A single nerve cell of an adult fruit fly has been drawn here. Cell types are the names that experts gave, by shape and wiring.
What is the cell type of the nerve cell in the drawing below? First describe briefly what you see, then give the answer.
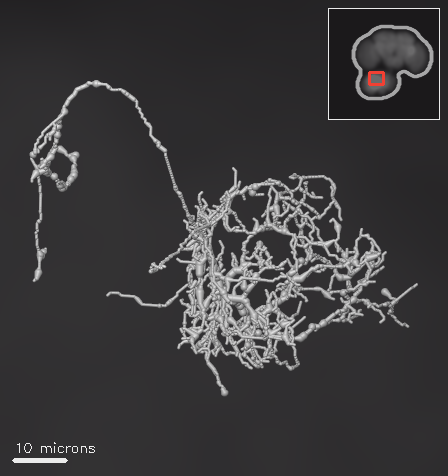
No cell body is drawn. From left to right in the picture it spans about 75 microns. It is a nerve-cord intrinsic neuron. The cell type is IN06A035.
